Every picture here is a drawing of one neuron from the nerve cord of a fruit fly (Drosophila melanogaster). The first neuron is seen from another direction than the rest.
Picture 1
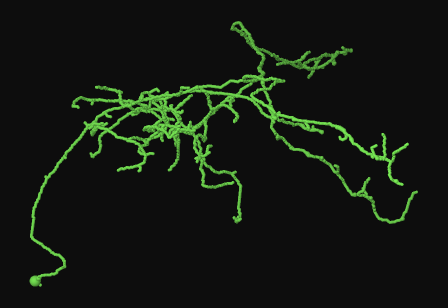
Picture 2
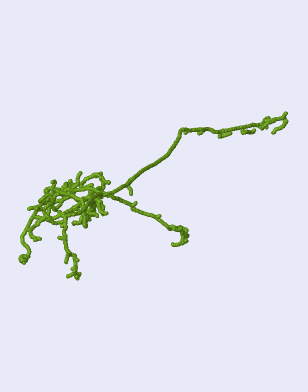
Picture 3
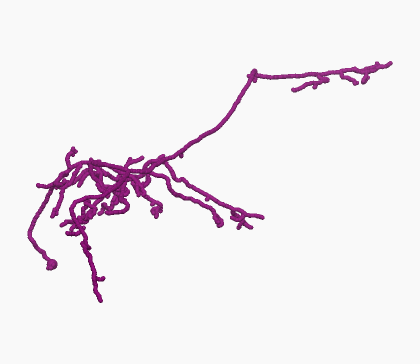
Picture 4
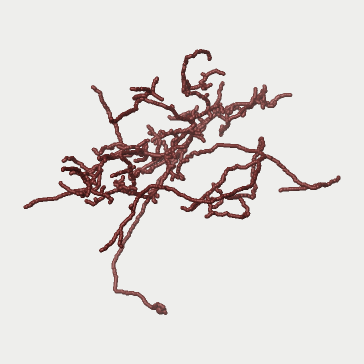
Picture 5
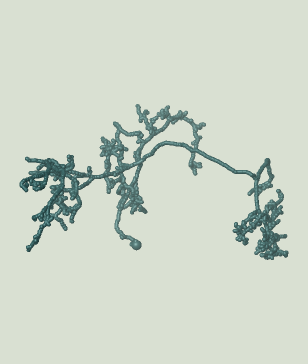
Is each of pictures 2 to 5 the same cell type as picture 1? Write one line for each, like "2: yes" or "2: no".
2: yes
3: yes
4: no
5: no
